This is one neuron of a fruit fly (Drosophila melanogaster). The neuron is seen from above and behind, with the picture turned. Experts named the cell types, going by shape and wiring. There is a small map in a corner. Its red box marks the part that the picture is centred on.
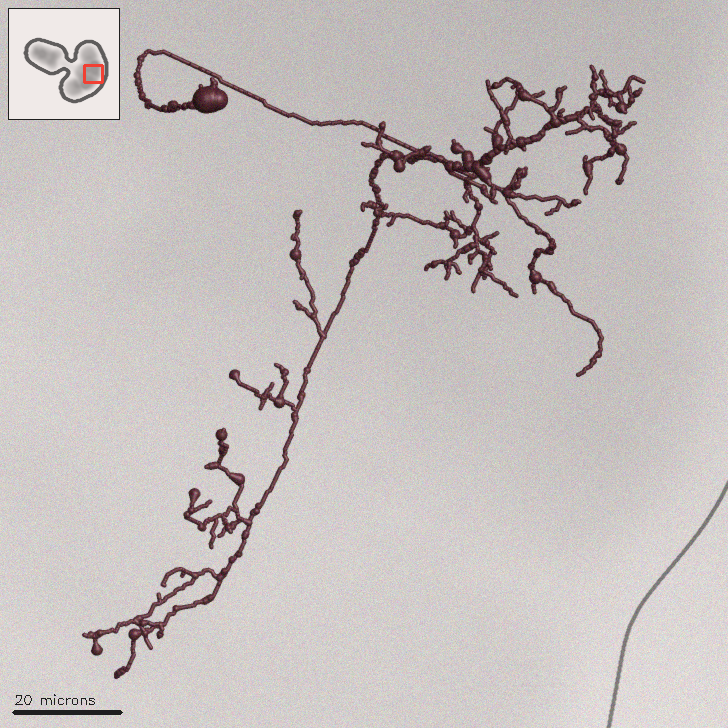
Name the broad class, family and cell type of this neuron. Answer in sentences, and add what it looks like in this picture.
This is a central-brain intrinsic neuron. The family is hemilineage SIPp1. It is of cell type FB6T. The cell body is at the upper left of the picture. By the scale bar it is about 120 microns tall in this view. The picture shows dozens of branch ends.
